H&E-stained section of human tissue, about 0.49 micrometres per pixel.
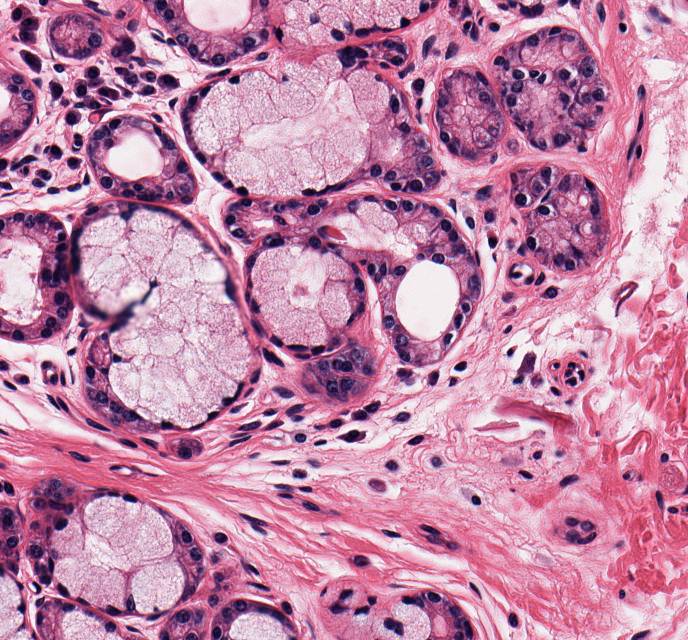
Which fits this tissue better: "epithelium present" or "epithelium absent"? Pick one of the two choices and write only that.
Epithelium present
